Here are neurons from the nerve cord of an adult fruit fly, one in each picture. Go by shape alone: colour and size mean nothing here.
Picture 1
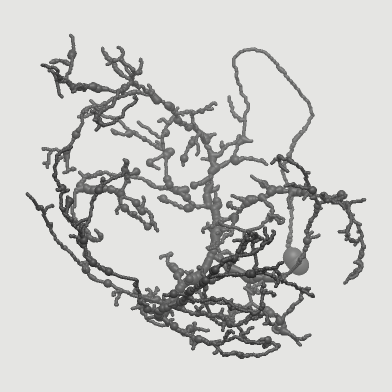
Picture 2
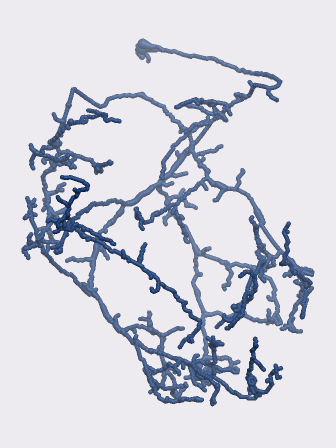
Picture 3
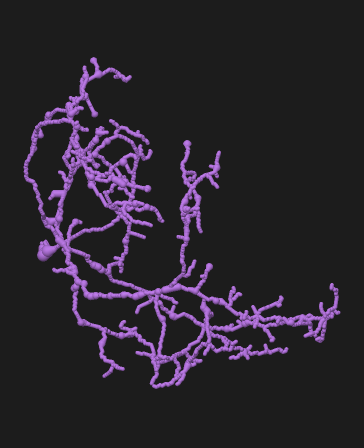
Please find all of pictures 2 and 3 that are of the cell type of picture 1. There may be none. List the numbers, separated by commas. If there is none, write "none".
none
